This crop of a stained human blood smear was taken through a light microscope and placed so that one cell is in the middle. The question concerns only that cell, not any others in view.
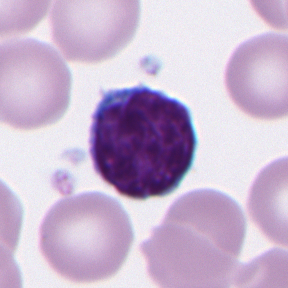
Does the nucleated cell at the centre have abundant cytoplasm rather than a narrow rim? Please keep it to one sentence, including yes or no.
No, its cytoplasm is scant rather than broad.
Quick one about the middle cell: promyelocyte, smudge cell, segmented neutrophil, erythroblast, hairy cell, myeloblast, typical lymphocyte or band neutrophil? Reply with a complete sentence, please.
At the middle of the frame sits a typical lymphocyte.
